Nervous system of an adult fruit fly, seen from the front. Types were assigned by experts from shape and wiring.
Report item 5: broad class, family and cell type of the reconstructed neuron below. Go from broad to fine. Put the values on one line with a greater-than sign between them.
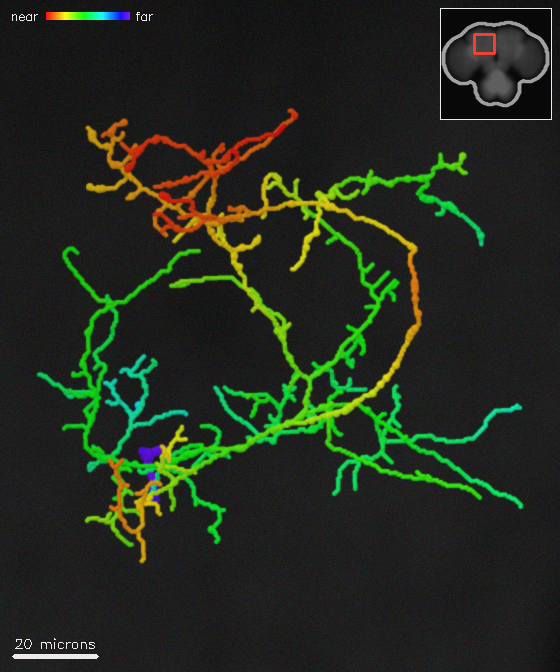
central-brain intrinsic neuron > hemilineage VLPl&p1_posterior > aIPg4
